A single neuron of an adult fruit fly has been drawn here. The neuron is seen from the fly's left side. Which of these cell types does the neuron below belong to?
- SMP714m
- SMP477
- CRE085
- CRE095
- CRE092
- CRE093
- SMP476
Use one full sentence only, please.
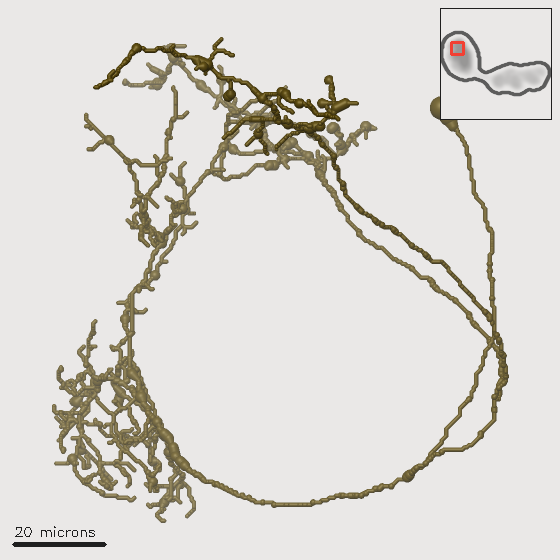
The neuron belongs to cell type CRE093.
